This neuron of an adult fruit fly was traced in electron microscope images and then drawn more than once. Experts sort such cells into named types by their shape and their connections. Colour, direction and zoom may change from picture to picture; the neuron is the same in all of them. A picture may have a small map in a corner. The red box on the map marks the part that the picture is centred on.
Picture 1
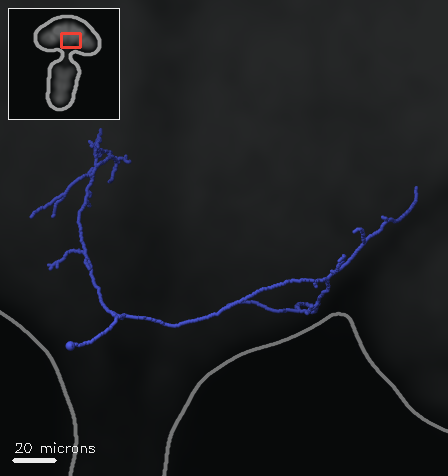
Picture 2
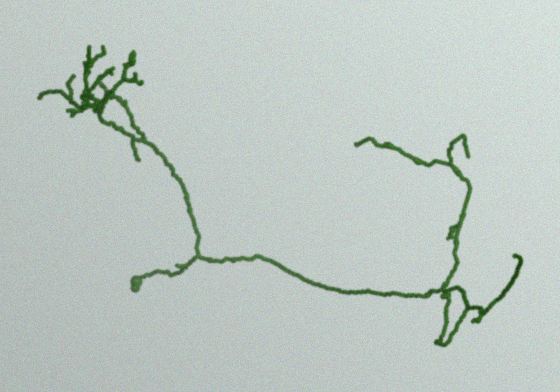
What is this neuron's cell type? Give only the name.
PS335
